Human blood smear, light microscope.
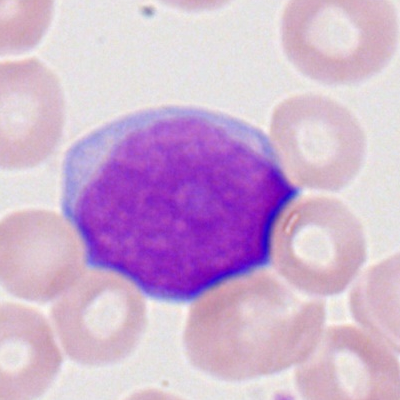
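A myeloblast, the cell in the middle of the smear. Its nucleus fills most of the cell. The cytoplasm is pale blue, with neither granules nor vacuoles seen.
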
